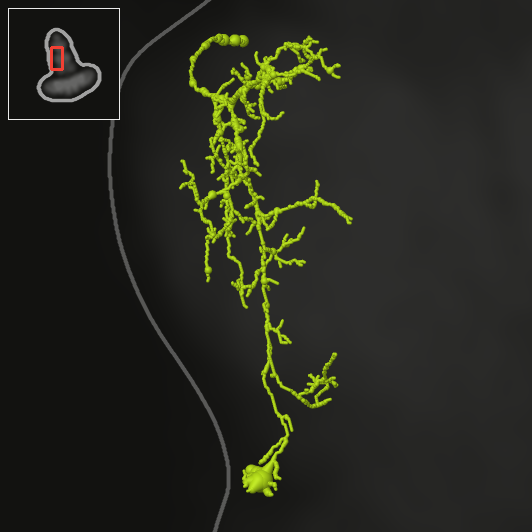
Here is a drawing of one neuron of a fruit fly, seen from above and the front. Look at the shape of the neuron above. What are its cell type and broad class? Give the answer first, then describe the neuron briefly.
The cell type is Sternal adductor MN. This is a motor neuron of the nerve cord. Dozens of branch ends can be seen. As drawn here it is more than twice as tall as it is wide.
